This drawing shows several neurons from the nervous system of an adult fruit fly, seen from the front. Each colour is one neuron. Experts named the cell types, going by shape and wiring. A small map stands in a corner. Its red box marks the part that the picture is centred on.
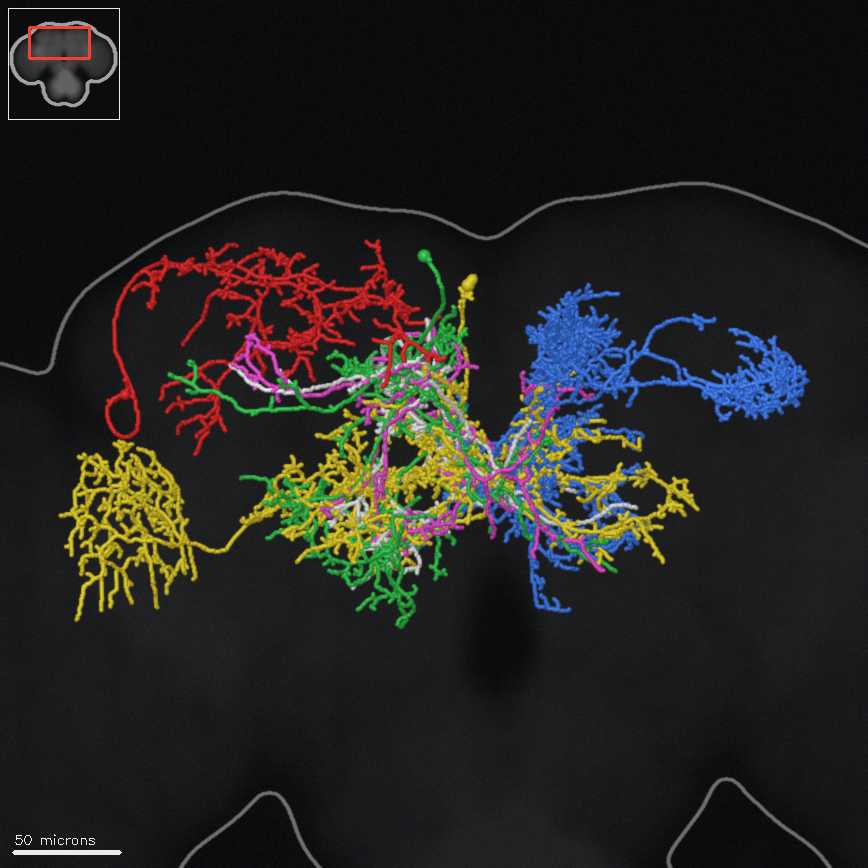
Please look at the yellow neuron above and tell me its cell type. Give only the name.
LoVC5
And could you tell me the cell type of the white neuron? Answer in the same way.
SMP395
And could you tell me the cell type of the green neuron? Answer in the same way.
PS002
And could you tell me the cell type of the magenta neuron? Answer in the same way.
SMP394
